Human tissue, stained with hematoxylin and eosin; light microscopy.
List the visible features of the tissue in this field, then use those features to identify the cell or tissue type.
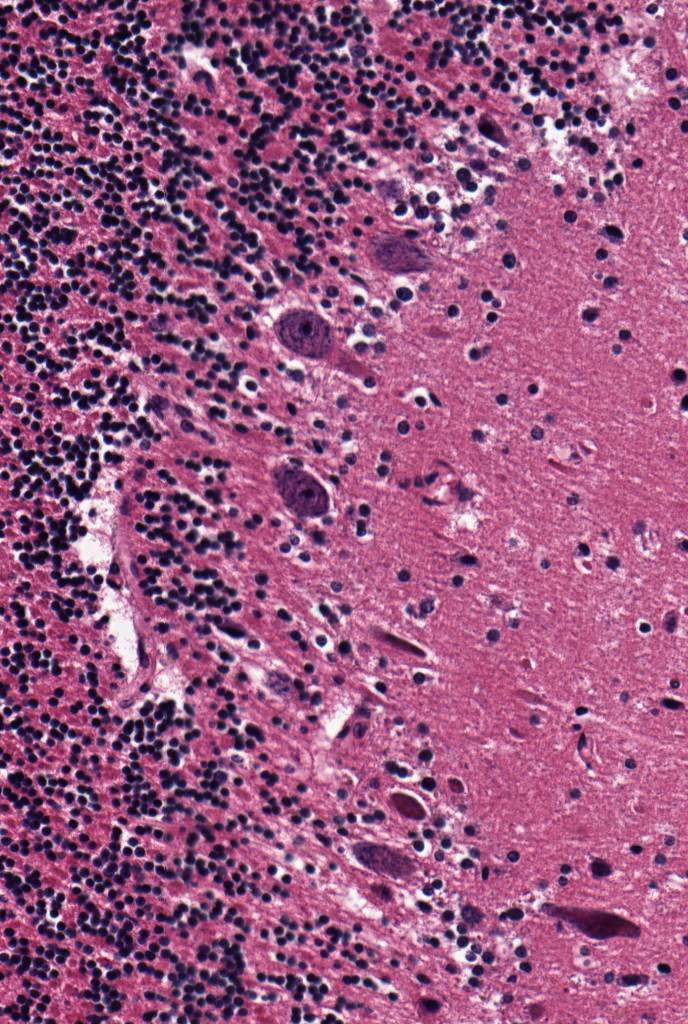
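Left: densely packed small round dark nuclei, very little visible cytoplasm. Right: pale pink tissue, sparse nuclei. Between the zones: large neurons with abundant purple cytoplasm in a single loose row, top to bottom. Some show a round nucleus containing a dark nucleolus. Tissue: cerebellum.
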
